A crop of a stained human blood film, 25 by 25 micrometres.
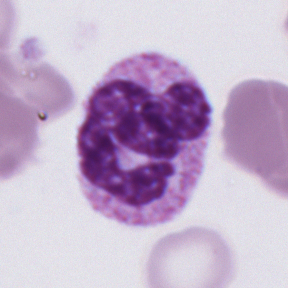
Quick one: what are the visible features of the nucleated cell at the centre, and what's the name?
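Smooth oval outline, no projections; about 15 by 12 micrometres. Nuclear lobes curve around a pale central space; nucleus takes up about 60% of the cell's area. Chromatin dark purple, coarsely clumped. Cytoplasm filled with fine pinkish-violet granules. Segmented neutrophil.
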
